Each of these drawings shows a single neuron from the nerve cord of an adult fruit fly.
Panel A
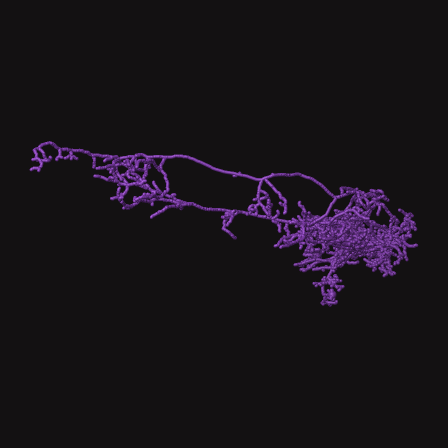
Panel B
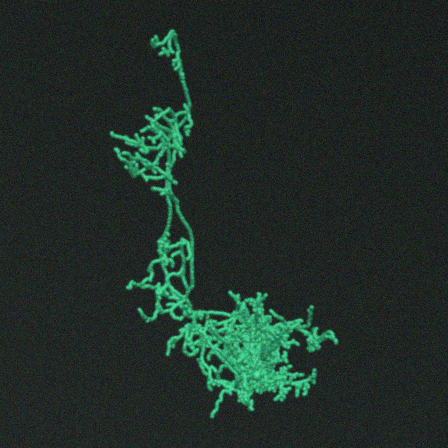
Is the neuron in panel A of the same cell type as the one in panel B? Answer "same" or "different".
same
